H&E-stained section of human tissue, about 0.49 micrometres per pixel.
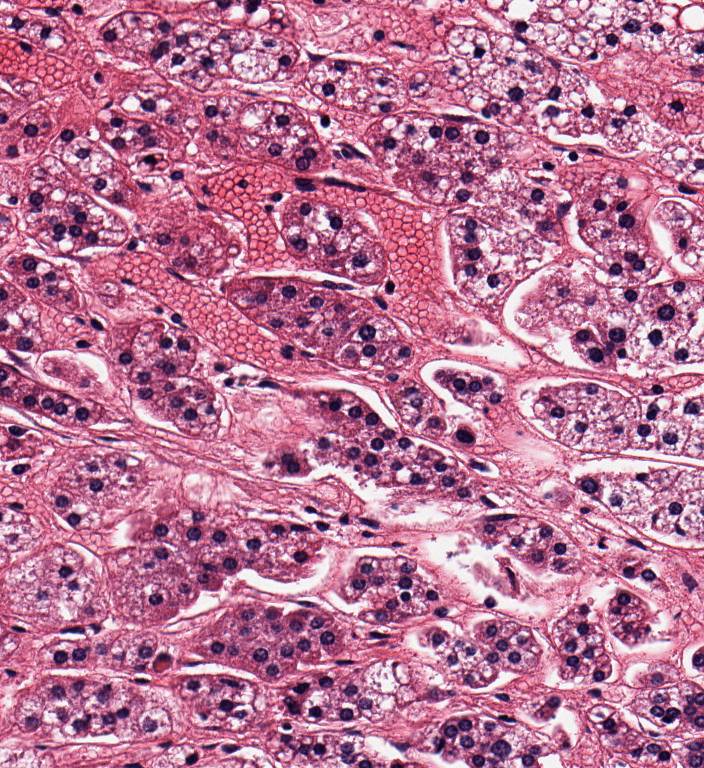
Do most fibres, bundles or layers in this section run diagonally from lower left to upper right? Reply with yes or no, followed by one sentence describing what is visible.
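No. The cells lie in rounded nests and short cords that run roughly diagonally from upper left to lower right across the field.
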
